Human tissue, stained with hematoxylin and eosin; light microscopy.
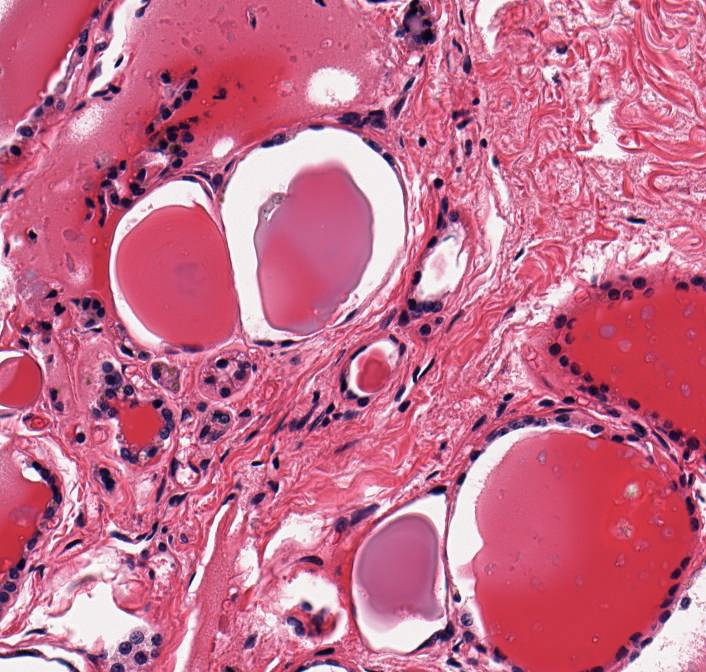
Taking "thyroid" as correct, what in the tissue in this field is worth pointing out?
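Let's check this field against thyroid, piece by piece. The follicle lumens are filled with homogeneous pink-red colloid. Each follicle here is lined by a single layer of epithelial cells.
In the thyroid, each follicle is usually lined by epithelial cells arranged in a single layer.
So that single-layered lining goes with the name. The lining cells range from flattened to low cuboidal.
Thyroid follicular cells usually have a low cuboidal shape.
The low cuboidal cells fit that, while the flattened ones are lower than that usual shape. Their nuclei are small, round and darkly stained. Now look at the upper right corner: it is taken up by wavy collagen bundles with few nuclei.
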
